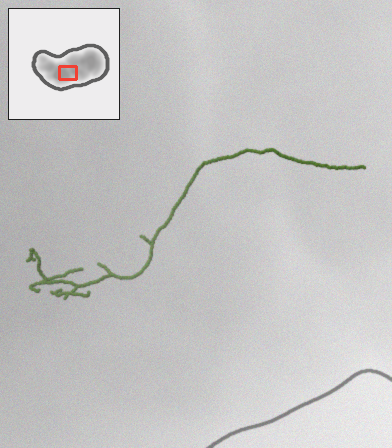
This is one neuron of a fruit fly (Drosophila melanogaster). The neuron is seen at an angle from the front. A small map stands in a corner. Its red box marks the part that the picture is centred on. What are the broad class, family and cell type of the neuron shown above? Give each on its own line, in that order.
sensory neuron entering the nerve cord
class gustatory
WG2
